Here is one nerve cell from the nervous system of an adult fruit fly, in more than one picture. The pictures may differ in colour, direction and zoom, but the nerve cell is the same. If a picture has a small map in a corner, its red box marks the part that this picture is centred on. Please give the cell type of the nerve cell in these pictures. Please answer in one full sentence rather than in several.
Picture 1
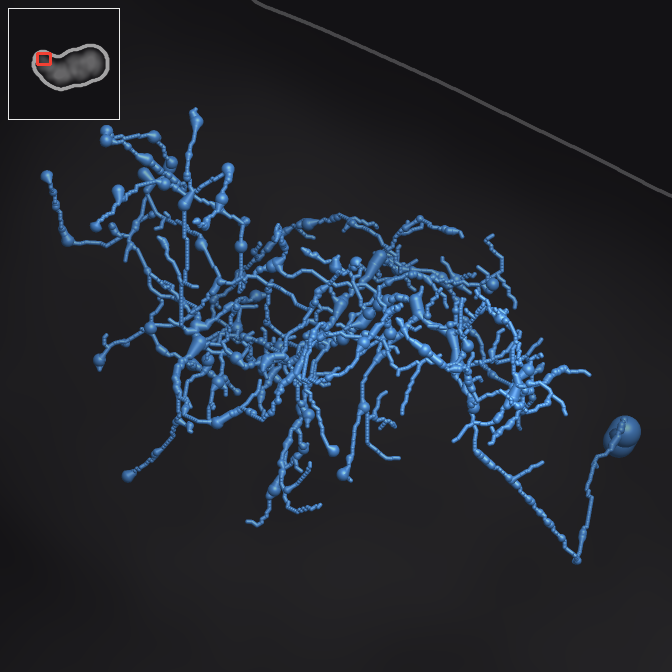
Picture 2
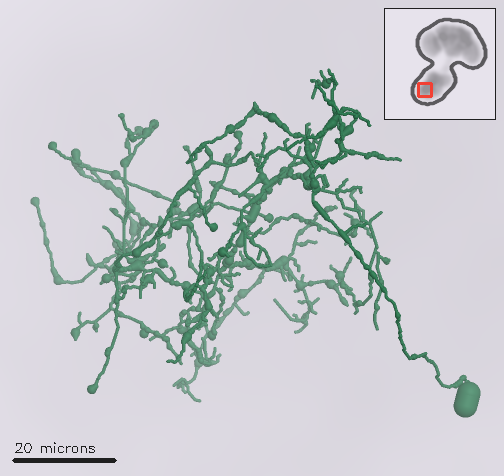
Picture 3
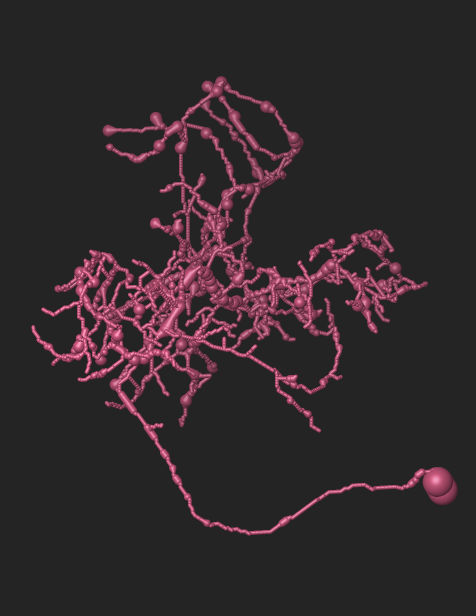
As a matter of cell type, the nerve cell is INXXX399.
